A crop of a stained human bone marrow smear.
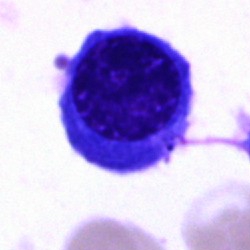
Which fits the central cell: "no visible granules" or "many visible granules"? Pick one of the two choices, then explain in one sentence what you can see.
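No visible granules. No granules can be seen in the cytoplasm.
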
